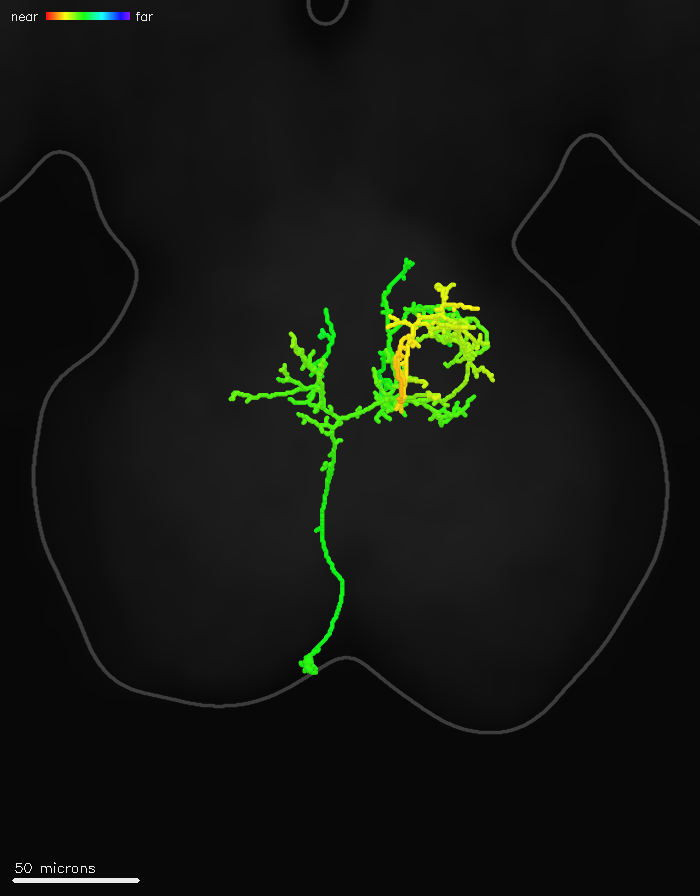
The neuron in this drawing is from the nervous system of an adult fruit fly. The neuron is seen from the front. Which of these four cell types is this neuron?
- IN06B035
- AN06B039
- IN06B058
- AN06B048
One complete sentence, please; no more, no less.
By cell type, this neuron is classified as IN06B058.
